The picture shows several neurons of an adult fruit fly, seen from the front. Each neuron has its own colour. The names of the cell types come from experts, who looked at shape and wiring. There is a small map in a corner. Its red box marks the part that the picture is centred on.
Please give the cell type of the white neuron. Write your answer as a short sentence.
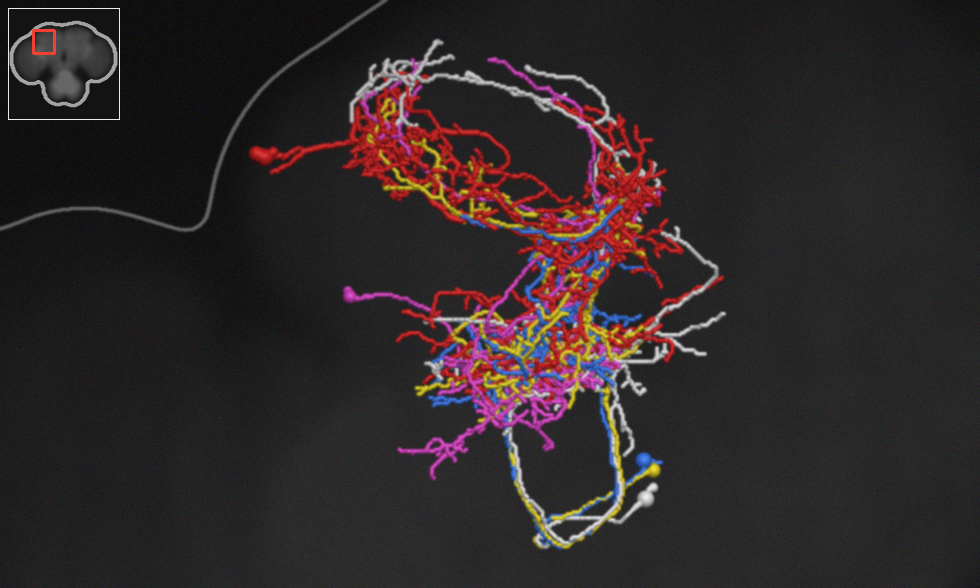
The cell type is PLP181.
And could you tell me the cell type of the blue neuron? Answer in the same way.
The cell type is PLP184.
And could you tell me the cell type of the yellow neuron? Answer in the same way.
The cell type is PLP180.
